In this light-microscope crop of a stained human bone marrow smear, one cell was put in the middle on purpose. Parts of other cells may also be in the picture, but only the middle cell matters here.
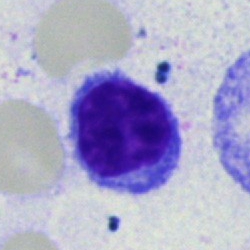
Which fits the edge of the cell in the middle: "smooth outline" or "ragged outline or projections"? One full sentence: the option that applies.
The cell is bounded by a rough outline.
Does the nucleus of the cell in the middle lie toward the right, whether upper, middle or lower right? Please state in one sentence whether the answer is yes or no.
No, rather than to the left, most cytoplasm lies to the right of the nucleus.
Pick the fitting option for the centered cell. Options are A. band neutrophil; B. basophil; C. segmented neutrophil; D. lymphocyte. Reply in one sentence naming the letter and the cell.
Option D is correct, naming the cell in the middle as a lymphocyte.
